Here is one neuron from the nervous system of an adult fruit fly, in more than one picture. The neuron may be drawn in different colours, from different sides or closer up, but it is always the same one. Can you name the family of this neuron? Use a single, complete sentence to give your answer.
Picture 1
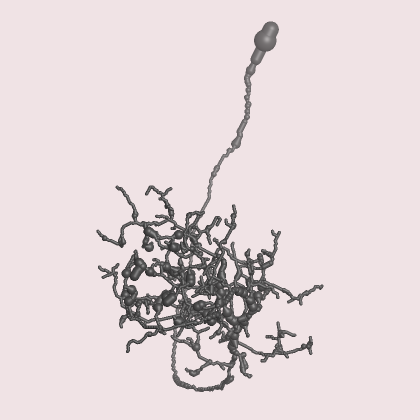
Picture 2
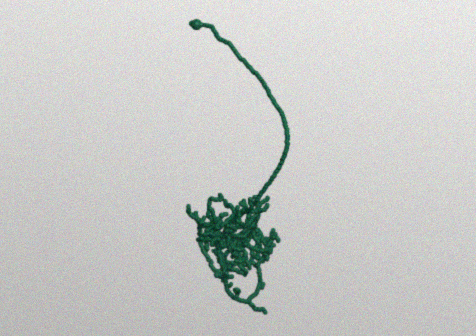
As for family, the neuron falls under hemilineage SLPal1.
